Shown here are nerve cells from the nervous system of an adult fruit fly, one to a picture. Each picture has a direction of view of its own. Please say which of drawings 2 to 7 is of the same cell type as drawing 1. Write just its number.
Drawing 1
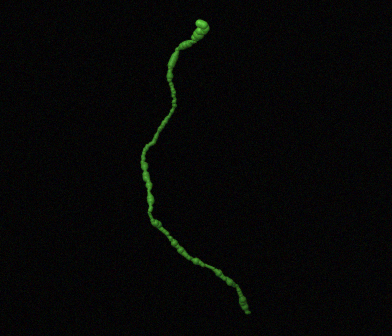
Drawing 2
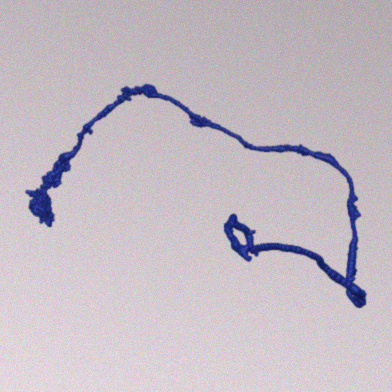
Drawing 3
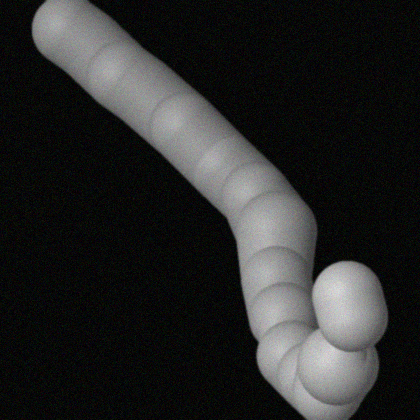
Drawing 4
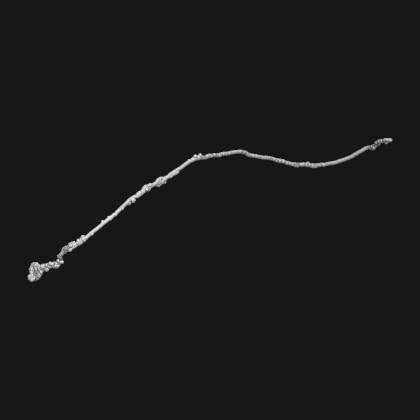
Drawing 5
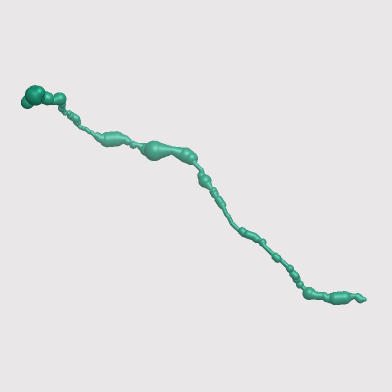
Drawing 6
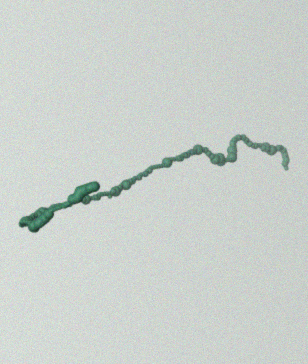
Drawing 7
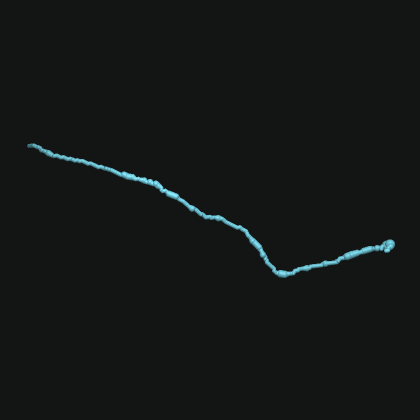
2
